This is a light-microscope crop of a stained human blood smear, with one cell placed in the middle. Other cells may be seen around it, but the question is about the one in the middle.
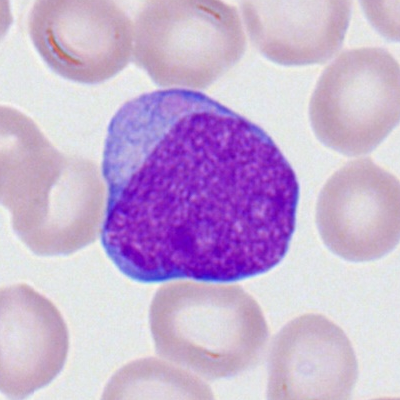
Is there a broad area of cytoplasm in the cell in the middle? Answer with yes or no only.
No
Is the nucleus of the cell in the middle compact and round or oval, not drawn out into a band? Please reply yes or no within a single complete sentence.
Yes, the nucleus takes the form of a single compact round or oval mass.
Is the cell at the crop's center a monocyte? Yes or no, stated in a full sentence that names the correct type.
No, sorry, the middle cell is a myeloblast rather than a monocyte.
